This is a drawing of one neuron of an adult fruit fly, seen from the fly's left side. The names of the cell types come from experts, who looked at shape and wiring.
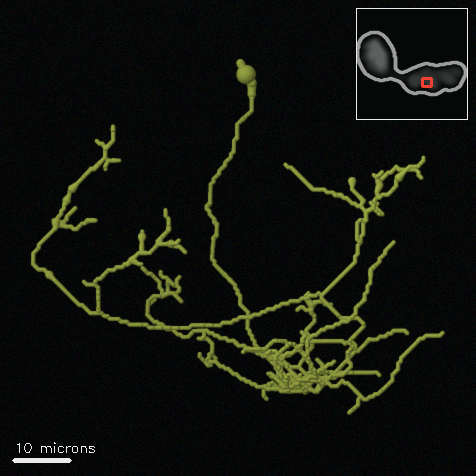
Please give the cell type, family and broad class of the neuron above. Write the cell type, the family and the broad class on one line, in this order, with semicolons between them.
IN09B058; hemilineage 09B; nerve-cord intrinsic neuron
